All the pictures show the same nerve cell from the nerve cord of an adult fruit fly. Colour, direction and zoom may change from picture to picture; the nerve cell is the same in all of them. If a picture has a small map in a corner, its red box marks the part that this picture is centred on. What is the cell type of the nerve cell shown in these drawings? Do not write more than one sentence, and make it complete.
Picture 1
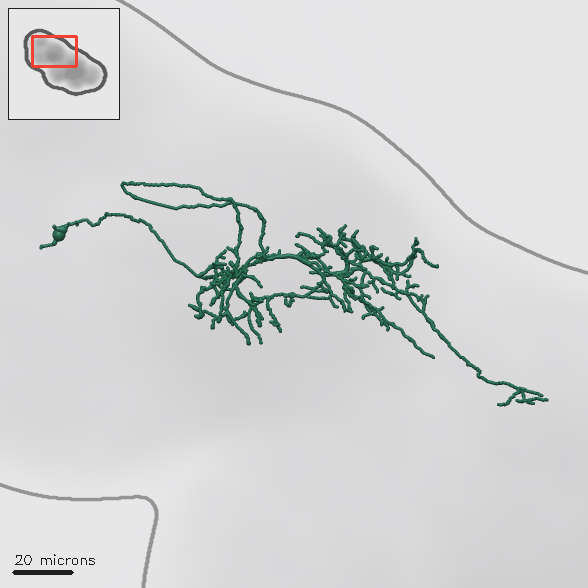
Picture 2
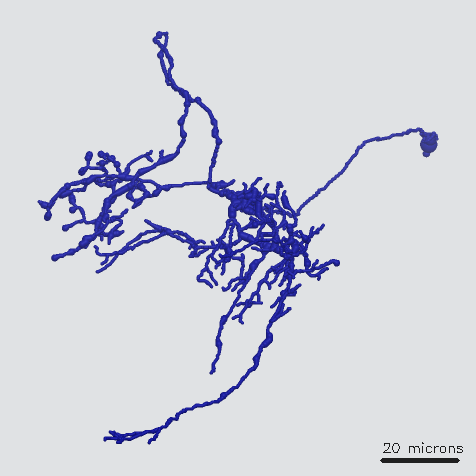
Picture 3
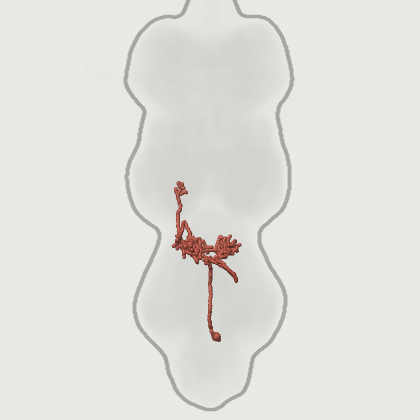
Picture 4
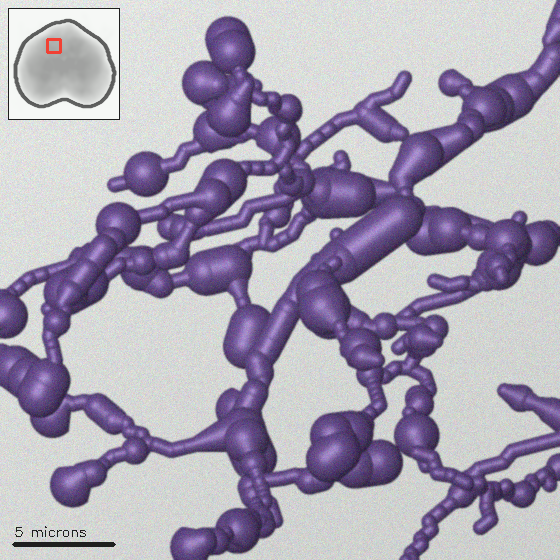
Typed by cell type, the nerve cell is IN02A028.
